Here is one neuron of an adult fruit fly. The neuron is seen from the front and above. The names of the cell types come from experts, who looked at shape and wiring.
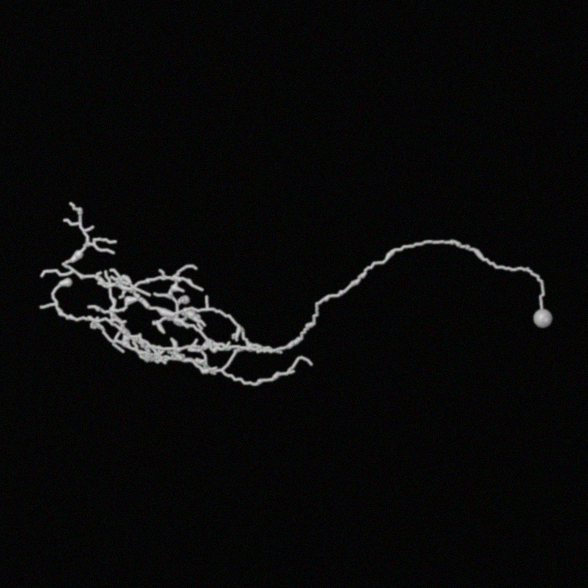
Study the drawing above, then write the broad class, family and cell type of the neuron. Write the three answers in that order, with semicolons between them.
optic-lobe intrinsic neuron; Cm; Cm15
